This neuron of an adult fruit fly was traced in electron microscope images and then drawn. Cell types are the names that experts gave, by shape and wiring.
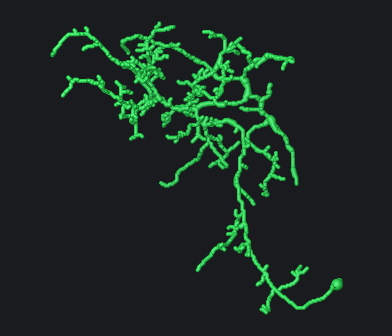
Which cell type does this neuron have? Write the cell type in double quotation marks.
"IN13A050"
